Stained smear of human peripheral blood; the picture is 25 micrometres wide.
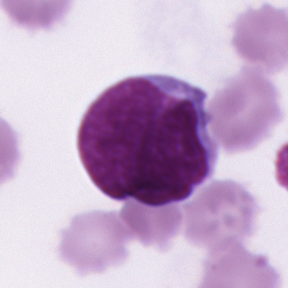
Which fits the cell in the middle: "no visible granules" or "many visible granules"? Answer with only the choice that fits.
No visible granules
